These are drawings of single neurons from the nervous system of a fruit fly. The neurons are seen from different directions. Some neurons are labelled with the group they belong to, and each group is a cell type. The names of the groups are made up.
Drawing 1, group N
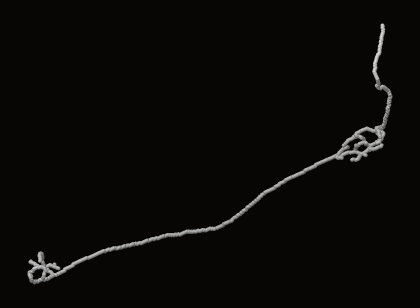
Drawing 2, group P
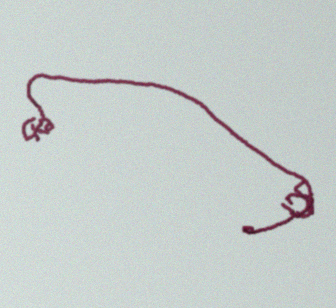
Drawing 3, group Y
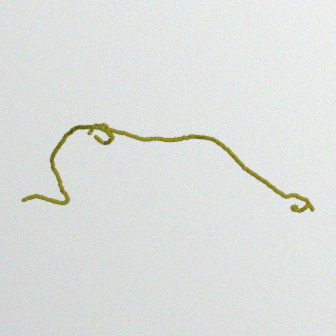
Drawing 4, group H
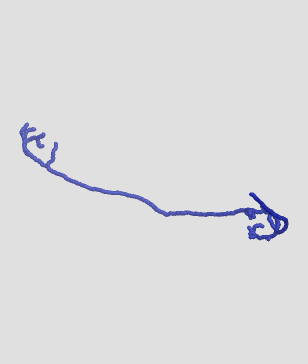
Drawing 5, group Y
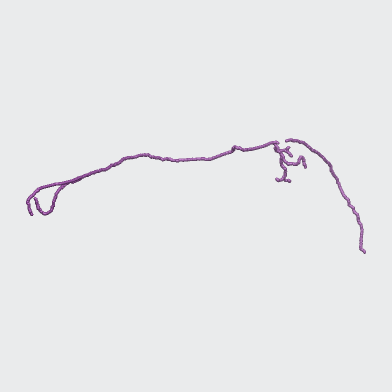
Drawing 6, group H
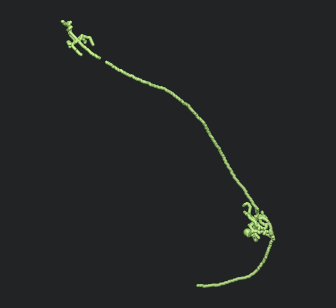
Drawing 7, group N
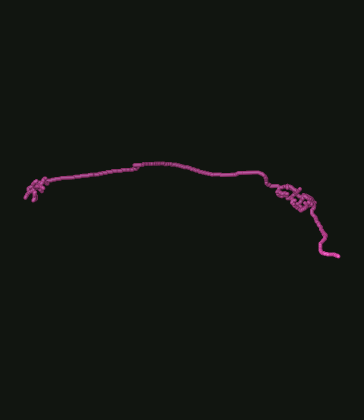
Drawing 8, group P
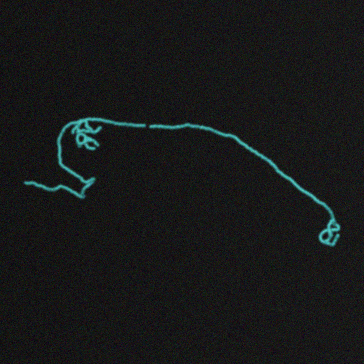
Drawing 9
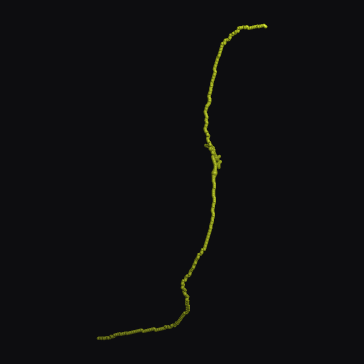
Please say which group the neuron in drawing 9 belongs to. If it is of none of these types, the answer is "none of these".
none of these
